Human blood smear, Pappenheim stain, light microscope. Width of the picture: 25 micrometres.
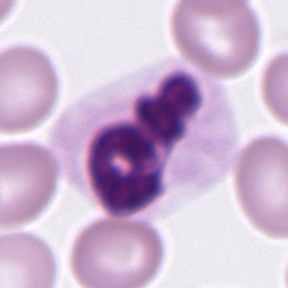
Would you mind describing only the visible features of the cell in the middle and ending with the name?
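Here the nucleus is divided into two lobes that stay joined to each other. The larger lobe sits to the lower left, the smaller one to the upper right. Inside that larger lobe you can find a small pale spot. The chromatin is dark purple and coarsely clumped. This is a segmented neutrophil.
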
